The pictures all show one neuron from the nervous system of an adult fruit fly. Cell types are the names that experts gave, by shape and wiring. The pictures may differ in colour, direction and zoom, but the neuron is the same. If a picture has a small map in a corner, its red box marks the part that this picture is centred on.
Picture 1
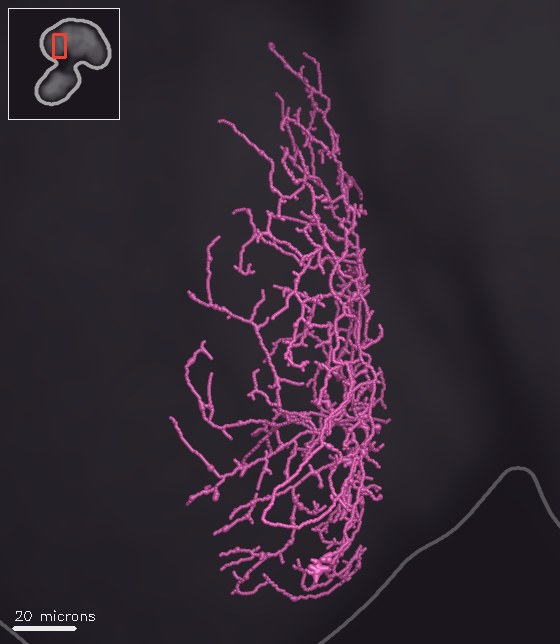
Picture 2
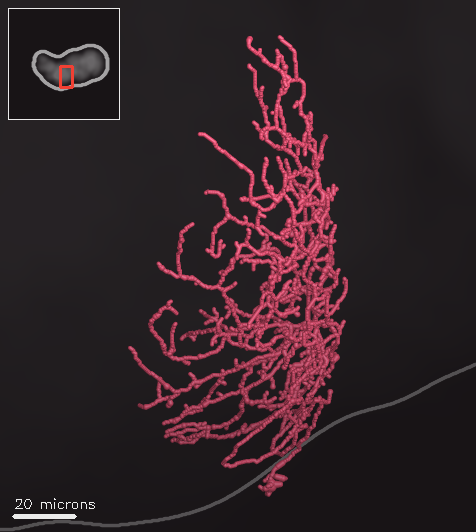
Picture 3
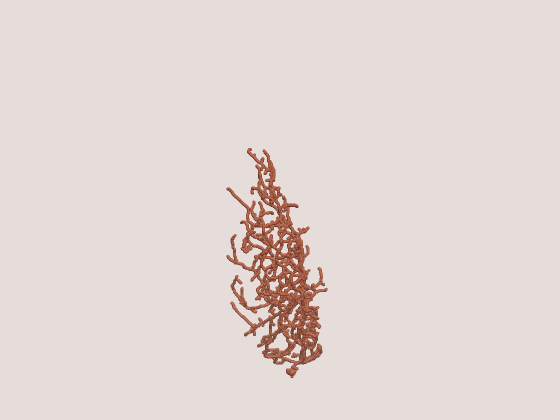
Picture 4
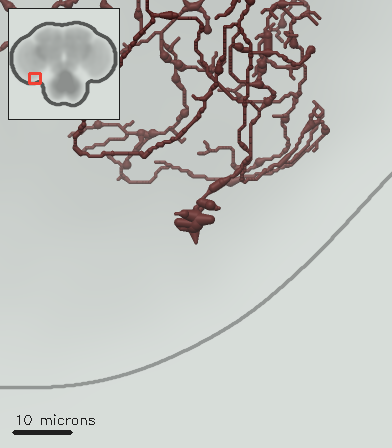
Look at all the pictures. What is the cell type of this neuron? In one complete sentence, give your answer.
The cell type name Mi18 applies to this neuron.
